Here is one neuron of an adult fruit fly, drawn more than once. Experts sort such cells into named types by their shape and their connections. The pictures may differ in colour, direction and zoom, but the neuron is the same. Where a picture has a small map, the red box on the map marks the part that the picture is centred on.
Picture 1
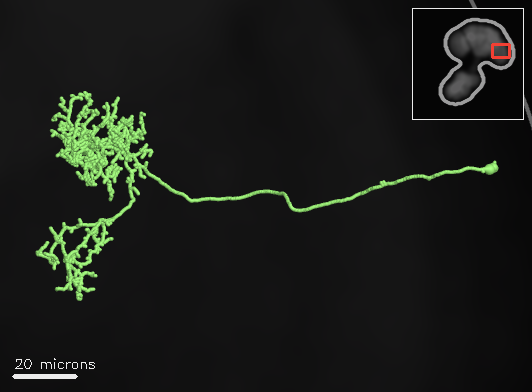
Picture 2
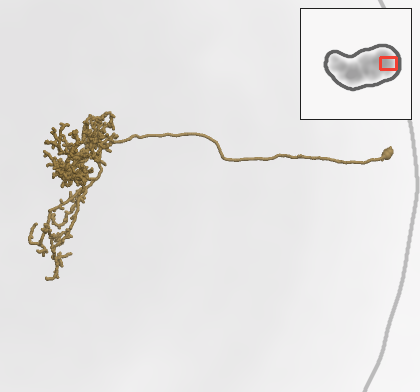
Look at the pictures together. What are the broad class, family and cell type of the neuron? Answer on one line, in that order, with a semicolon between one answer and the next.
optic-lobe intrinsic neuron; Tm; Tm24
